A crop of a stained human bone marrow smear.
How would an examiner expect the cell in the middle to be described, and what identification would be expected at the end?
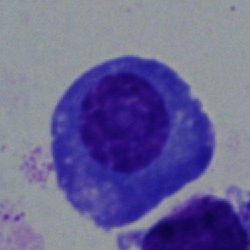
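Starting with the outline, it is roughly round with a slightly uneven edge. Next, the cytoplasm is abundant and stains deep blue. It holds several small pale spots, clearest toward the lower left. No distinct coloured granules appear in it. Last, the name: this is a plasma cell.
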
